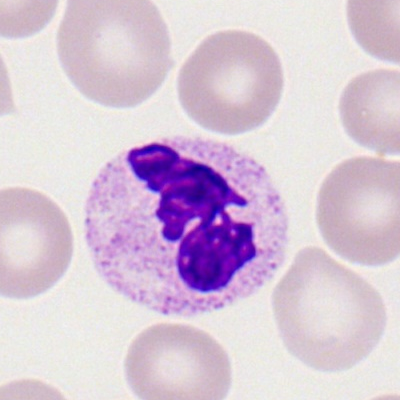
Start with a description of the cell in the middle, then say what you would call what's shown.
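The cell has a smooth, round outline. Its nucleus is divided into lobes, the lowest lobe being joined to the rest by a thin strand. The cytoplasm is plentiful and pale pink, filled with fine, evenly scattered lilac granules. This is a segmented neutrophil.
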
